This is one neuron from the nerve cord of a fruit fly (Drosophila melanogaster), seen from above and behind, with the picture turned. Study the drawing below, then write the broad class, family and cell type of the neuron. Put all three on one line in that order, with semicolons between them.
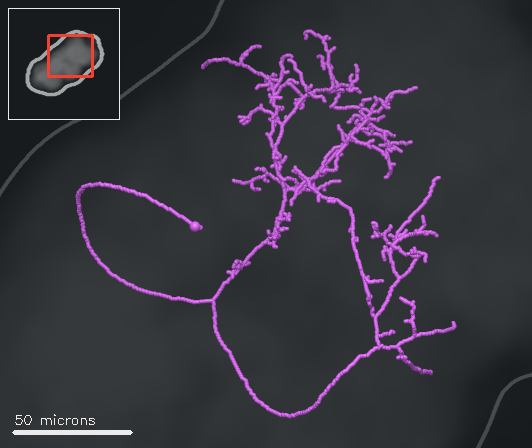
nerve-cord intrinsic neuron; hemilineage 19B; IN19B070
